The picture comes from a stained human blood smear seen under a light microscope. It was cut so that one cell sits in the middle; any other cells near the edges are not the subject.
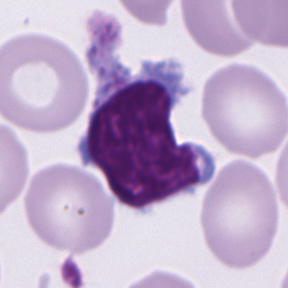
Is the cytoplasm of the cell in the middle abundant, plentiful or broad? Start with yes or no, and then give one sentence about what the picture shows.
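No. The cytoplasm is scant and pale blue-grey.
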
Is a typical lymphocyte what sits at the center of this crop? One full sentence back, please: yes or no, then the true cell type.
Yes, the cell found in the middle is a typical lymphocyte.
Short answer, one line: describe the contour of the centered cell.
The cell outline lacks smoothness, being ragged or extended into projections.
